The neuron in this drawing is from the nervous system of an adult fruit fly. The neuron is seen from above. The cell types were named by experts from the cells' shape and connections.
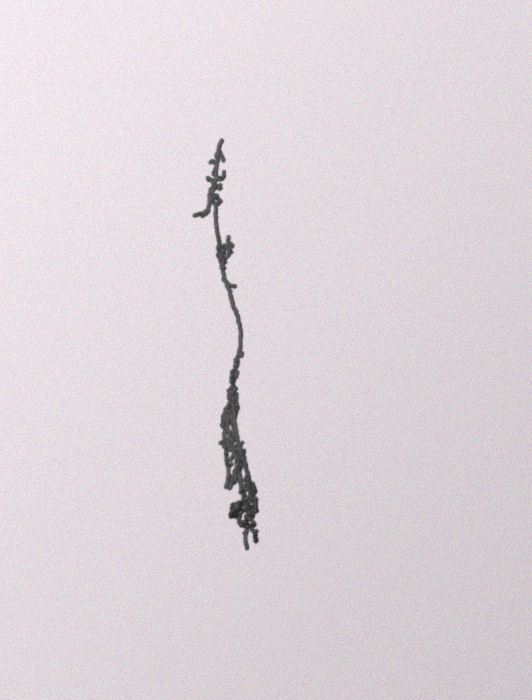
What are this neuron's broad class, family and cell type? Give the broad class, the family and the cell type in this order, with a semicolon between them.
nerve-cord intrinsic neuron; hemilineage 09A; IN09A032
